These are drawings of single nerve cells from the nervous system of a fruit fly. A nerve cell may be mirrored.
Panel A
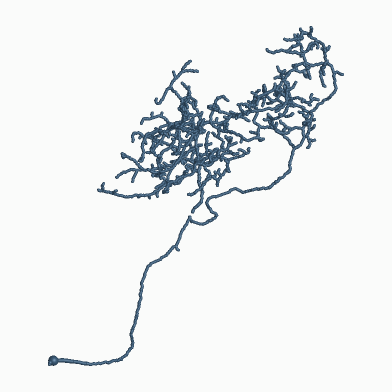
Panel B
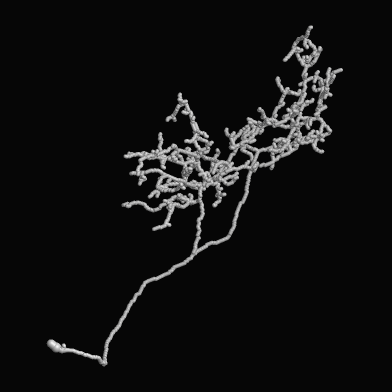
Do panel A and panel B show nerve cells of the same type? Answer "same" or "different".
same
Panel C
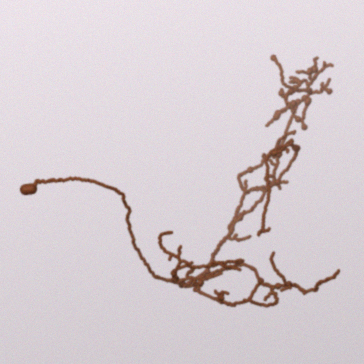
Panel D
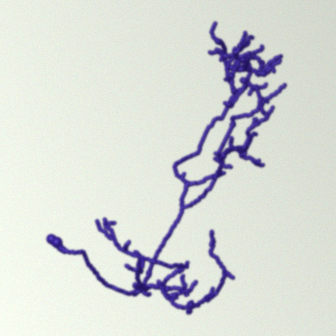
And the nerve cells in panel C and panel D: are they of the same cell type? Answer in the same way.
same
